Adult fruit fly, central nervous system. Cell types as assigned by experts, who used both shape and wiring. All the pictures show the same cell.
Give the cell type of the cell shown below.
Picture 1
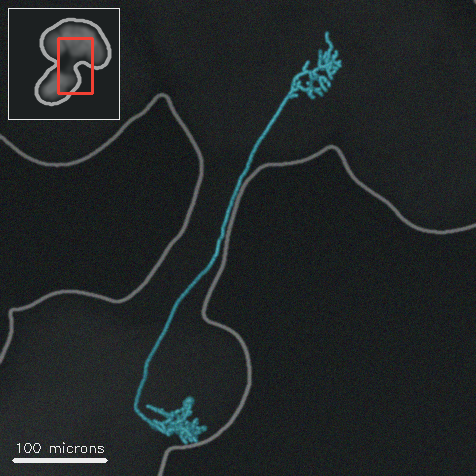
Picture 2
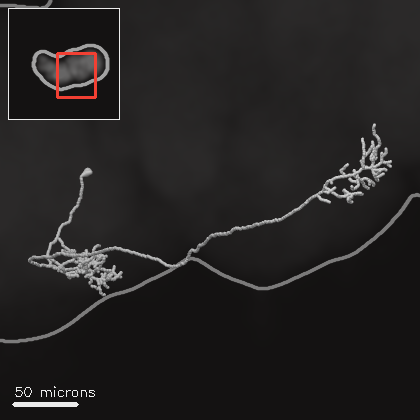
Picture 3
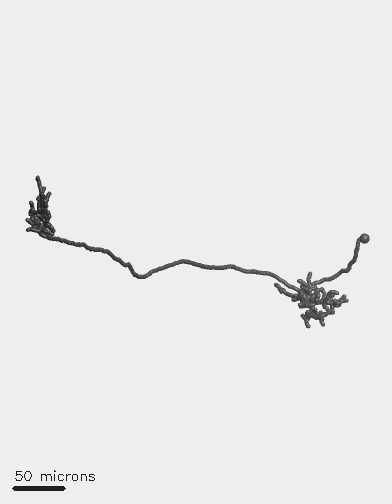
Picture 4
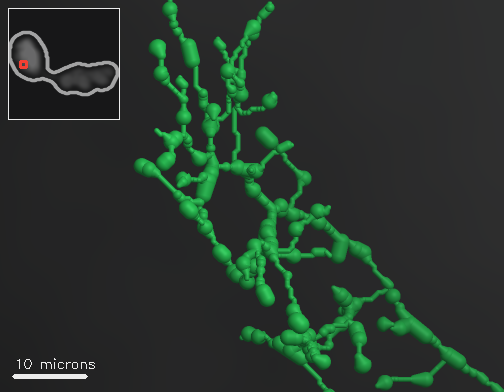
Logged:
AN01B018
